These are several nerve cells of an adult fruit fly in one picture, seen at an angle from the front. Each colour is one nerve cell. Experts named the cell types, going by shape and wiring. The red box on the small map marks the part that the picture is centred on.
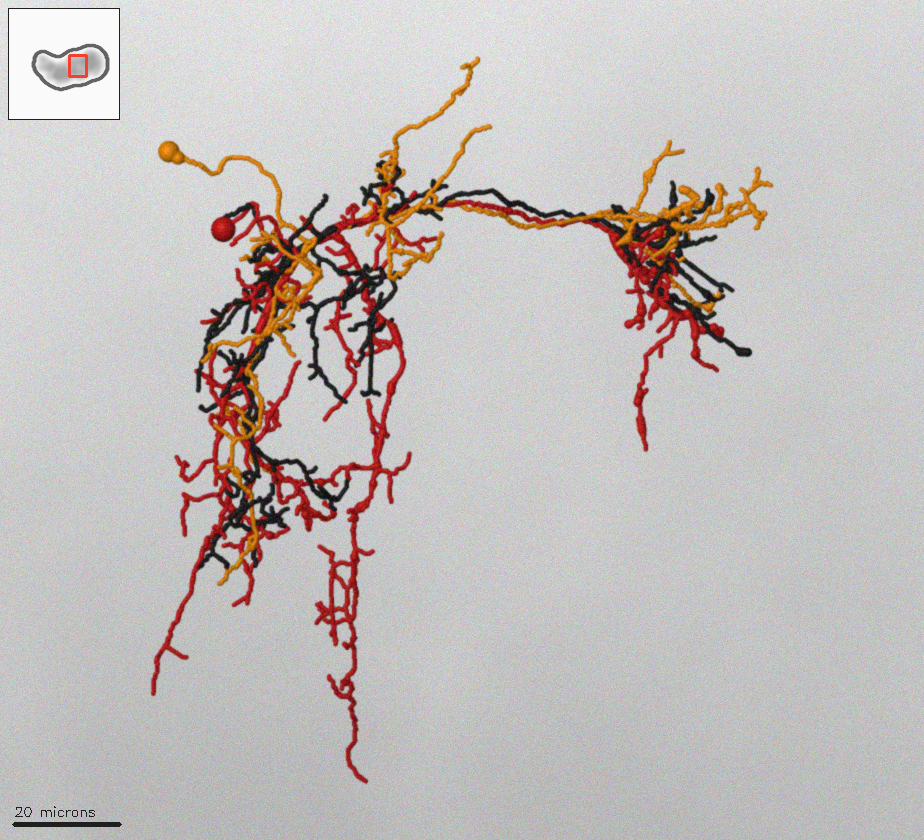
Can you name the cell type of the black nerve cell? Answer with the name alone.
PS283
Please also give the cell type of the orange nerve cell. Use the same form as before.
PS286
